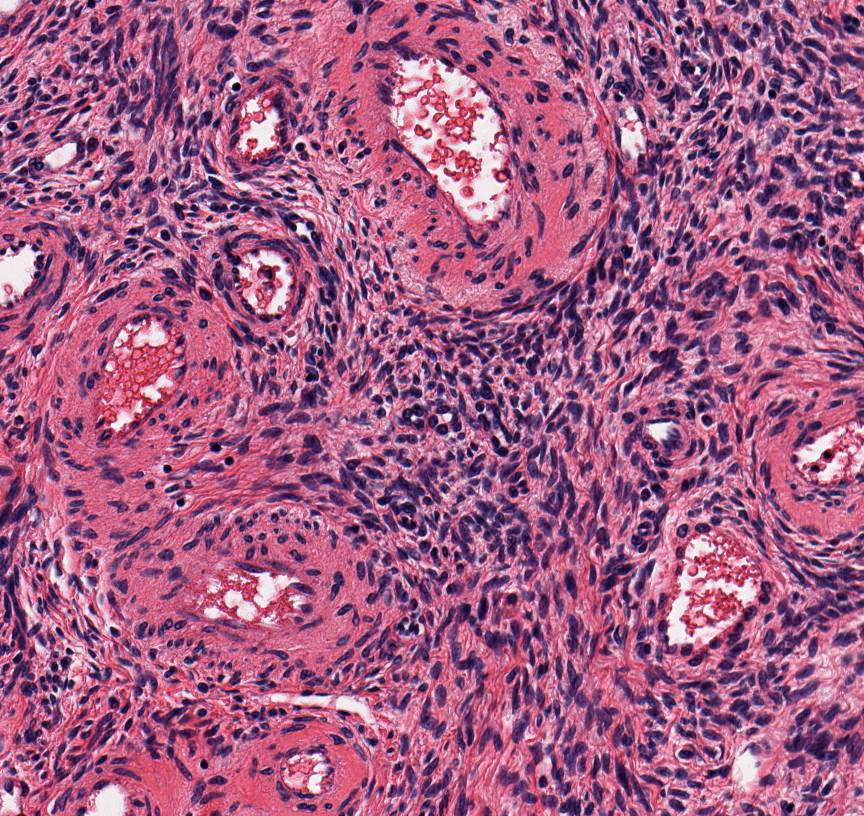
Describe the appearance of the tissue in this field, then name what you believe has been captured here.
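Numerous vessels lie scattered throughout the field in a stroma of spindle cells. Spindle cells and fibres are wrapped concentrically around the vessels, whose lumens contain red blood cells. The stromal cells have dark, elongated nuclei and scant cytoplasm. This is ovary.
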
